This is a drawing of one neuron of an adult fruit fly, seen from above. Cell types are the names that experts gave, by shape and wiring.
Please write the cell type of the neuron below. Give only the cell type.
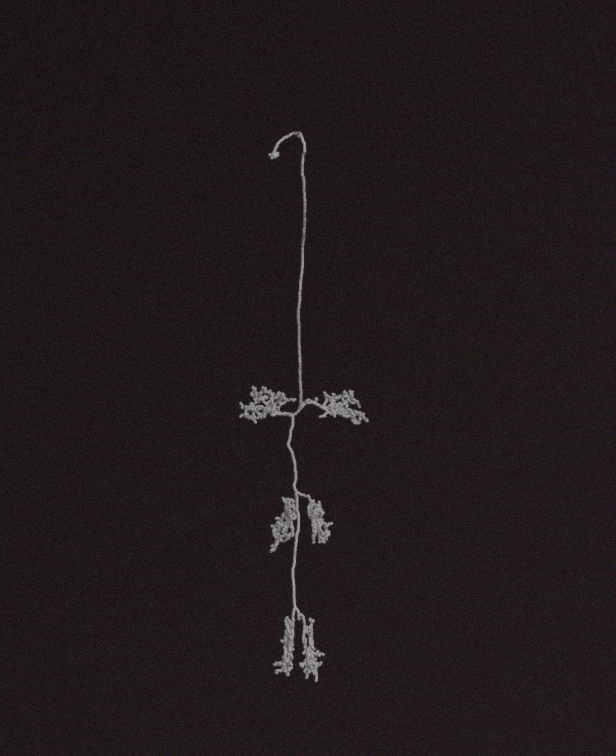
DNge153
